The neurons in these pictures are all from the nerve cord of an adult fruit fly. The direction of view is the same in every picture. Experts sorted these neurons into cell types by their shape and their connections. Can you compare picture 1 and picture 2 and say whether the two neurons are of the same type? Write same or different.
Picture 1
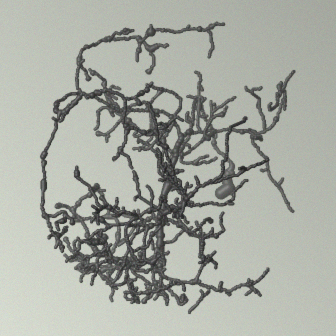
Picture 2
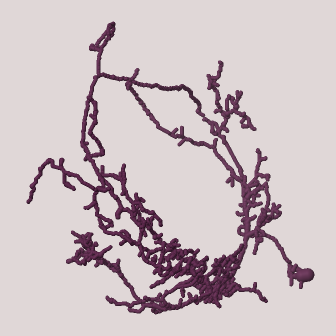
different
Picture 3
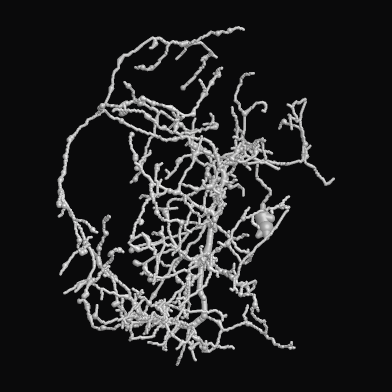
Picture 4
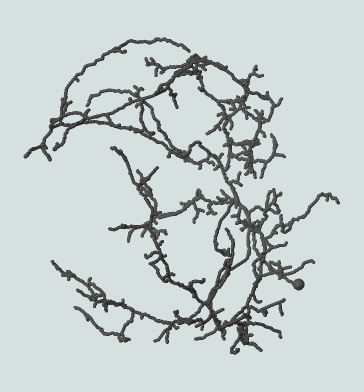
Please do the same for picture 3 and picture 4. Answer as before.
different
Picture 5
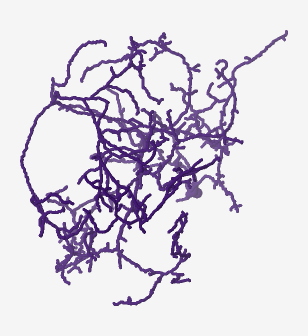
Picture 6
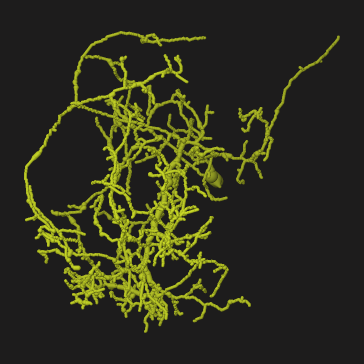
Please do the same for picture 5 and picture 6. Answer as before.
same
